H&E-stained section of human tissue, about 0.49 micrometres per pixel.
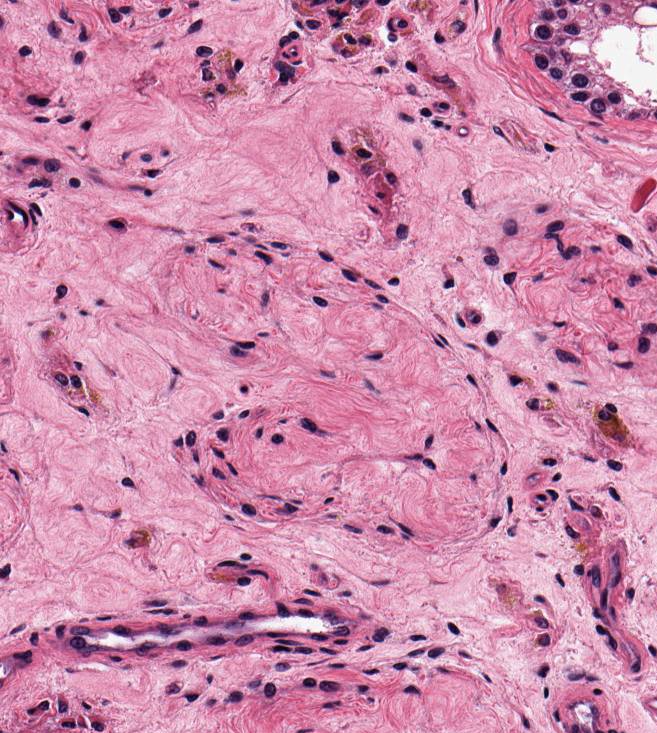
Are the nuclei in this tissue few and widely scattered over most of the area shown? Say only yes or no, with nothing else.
Yes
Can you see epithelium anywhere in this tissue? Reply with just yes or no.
Yes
